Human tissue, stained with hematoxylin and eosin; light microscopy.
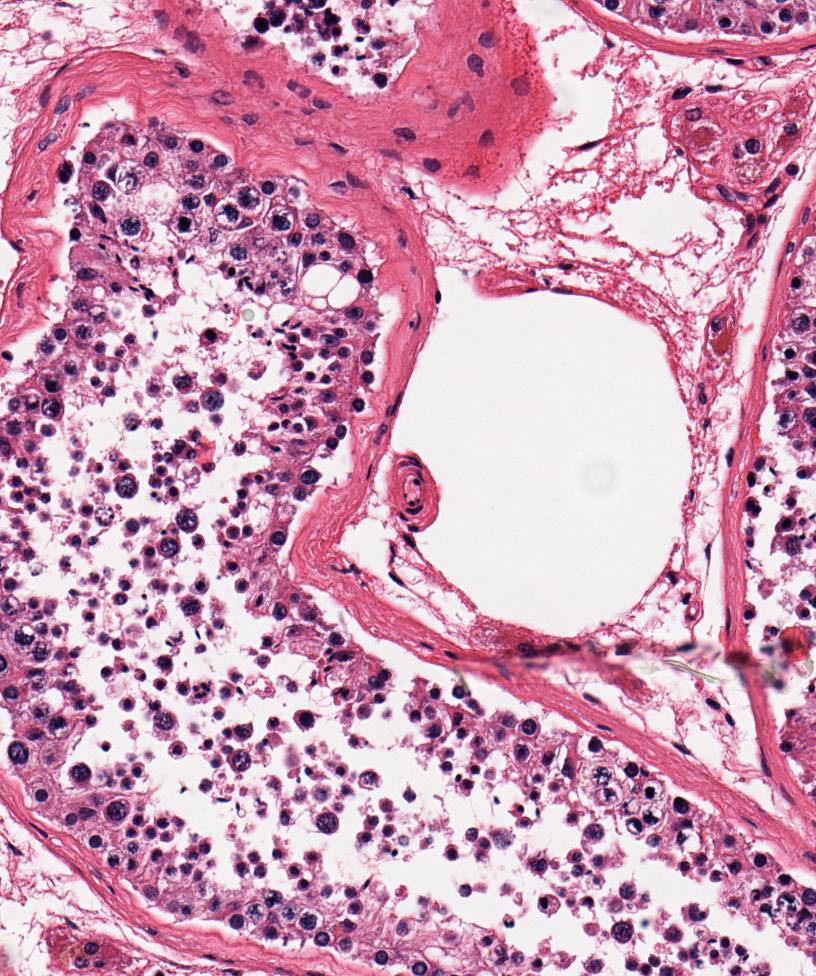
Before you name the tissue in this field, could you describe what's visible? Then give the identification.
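These are cross-sections of cell-filled tubules; the largest fills the left half and lower part. Near its top edge, a small cluster of clear round vacuoles sits in the cell layer. Between tubules at the upper right, stroma is loose, pale and wispy. This is testis.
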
